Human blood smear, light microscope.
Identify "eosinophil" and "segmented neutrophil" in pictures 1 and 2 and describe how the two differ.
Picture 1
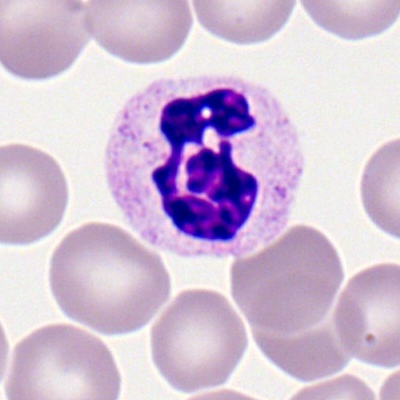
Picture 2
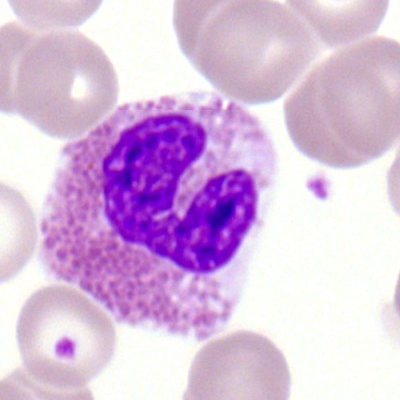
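First one's the segmented neutrophil, second one's the eosinophil. Start with the nucleus: in picture 1 it's a curved band divided into several connected lobes, while in picture 2 it's divided into two.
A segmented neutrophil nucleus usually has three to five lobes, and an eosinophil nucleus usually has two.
Then the granules: picture 1 has fine, small pinkish-lilac ones, whereas in picture 2 they're round and large enough to be seen individually.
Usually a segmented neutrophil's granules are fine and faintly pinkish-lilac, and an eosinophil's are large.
Picture 1 also has abundant pale pink cytoplasm surrounding the nucleus on all sides.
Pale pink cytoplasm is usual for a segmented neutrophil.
Outlines: round and smooth in picture 1, roughly round with a slightly irregular edge in picture 2. What they share is dark purple, coarsely clumped chromatin, with no nucleoli visible in either nucleus.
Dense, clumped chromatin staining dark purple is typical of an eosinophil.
One more thing in picture 2: a small purple fragment lies free just to the right of the cell.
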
